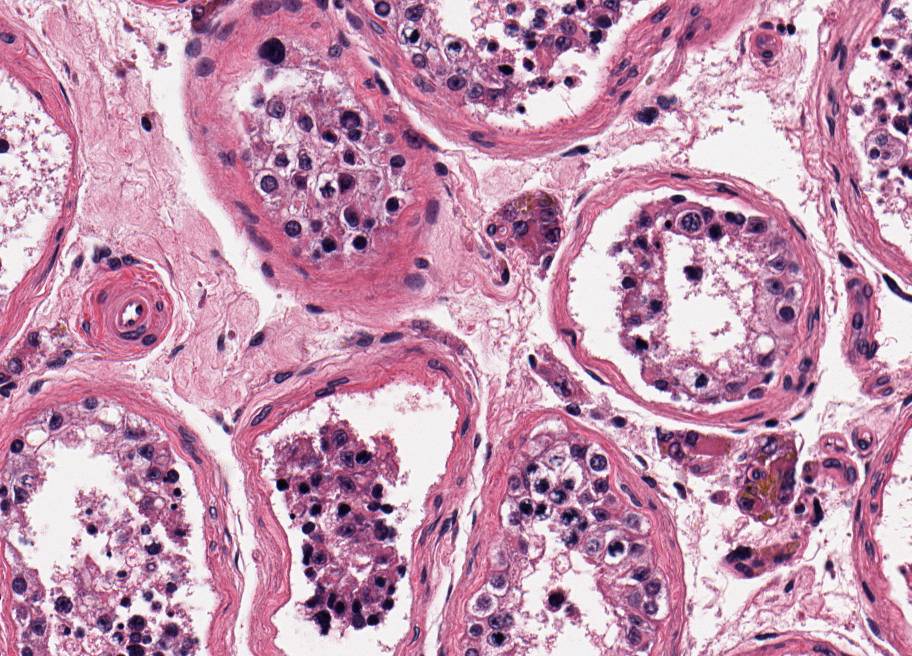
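Testis. Tubules bounded by thick, pink, layered fibrous walls with flattened spindle-shaped nuclei. Within tubules: larger cells, big round nuclei, coarse chromatin, mixed with smaller cells, dense dark nuclei. Between tubules, centre and lower right: small clusters of polygonal cells, granular pink cytoplasm, golden-brown pigment.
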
